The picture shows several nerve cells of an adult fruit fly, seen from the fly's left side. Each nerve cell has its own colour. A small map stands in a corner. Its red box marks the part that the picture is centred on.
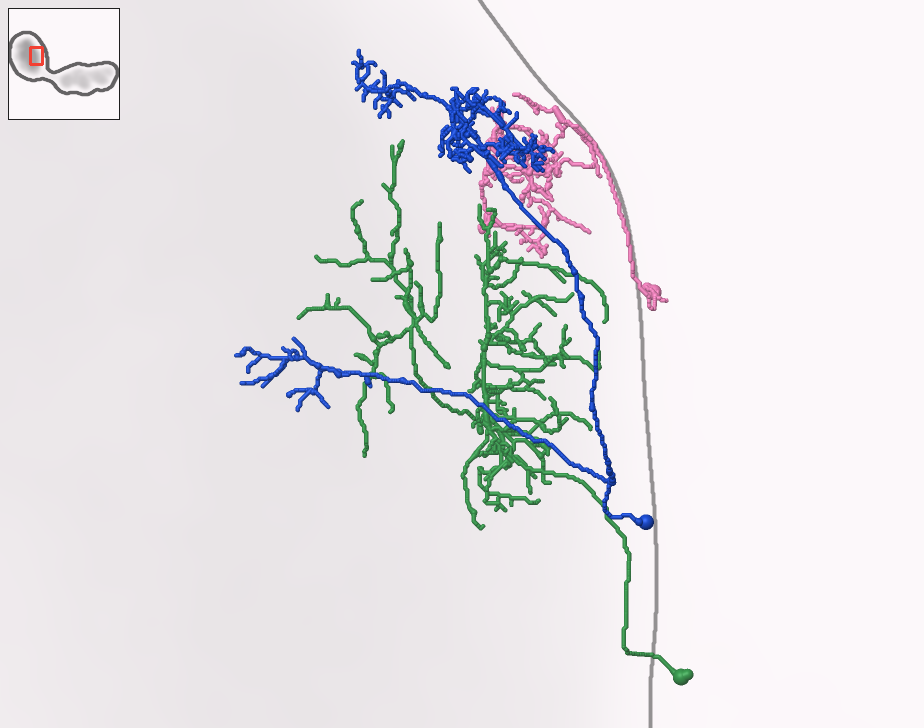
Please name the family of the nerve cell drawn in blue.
LLPC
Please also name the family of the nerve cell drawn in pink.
LPi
